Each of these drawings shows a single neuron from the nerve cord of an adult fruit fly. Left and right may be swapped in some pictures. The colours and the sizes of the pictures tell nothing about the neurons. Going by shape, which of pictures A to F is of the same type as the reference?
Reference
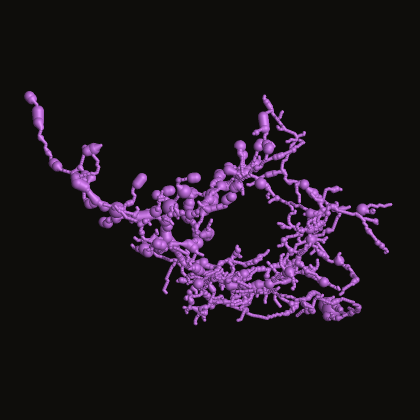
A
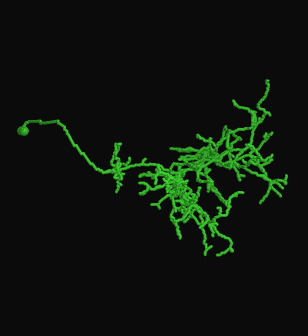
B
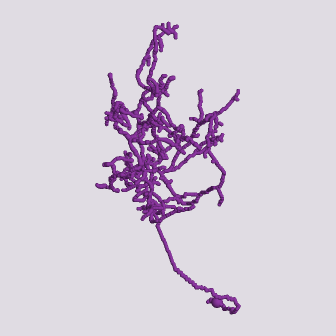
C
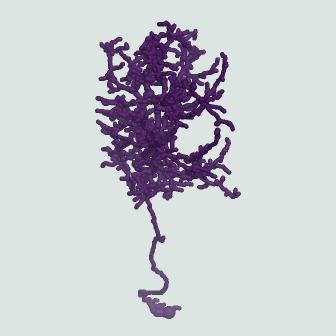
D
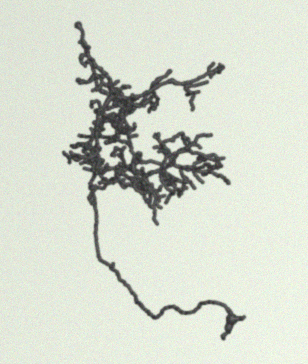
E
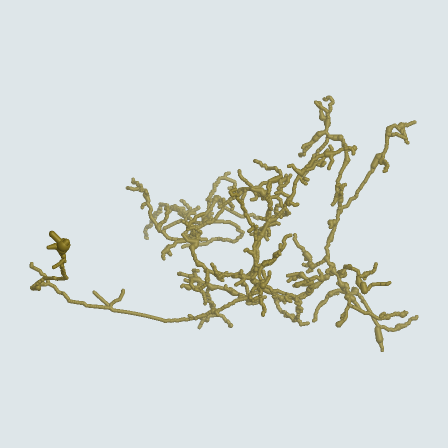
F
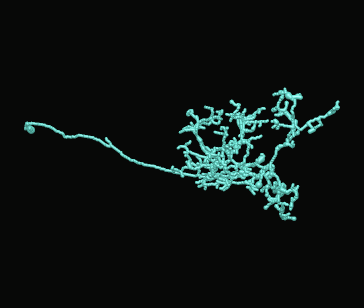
F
